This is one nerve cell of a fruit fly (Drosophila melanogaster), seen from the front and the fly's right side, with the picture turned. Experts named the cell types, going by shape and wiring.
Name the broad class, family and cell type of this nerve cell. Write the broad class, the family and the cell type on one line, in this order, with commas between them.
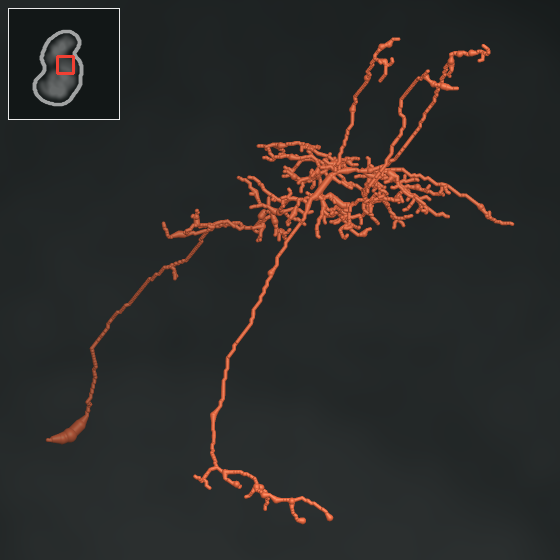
optic-lobe intrinsic neuron, Y, Y11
